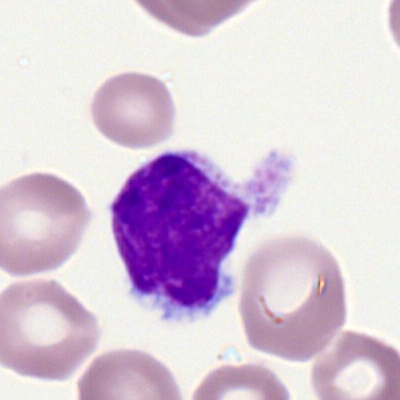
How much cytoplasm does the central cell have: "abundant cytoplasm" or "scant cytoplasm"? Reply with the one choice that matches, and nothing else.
Scant cytoplasm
